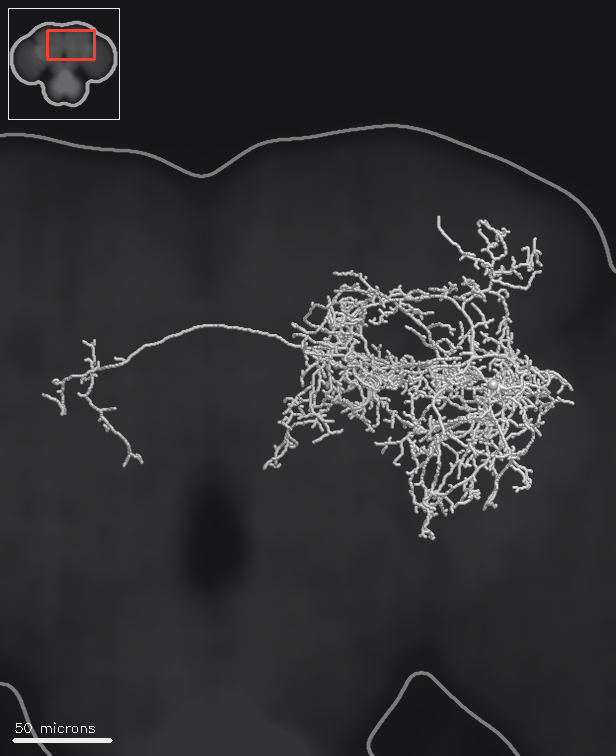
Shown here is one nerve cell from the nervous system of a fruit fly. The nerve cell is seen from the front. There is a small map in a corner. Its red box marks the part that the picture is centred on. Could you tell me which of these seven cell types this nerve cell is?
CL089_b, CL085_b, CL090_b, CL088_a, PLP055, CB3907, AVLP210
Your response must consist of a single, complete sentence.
The type assigned to this nerve cell is AVLP210.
